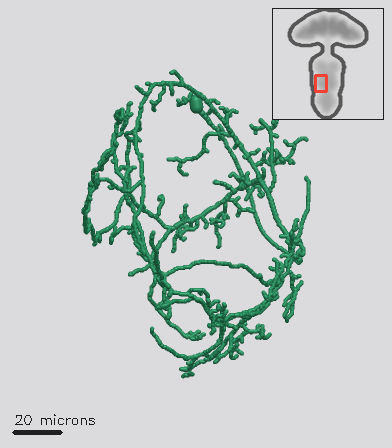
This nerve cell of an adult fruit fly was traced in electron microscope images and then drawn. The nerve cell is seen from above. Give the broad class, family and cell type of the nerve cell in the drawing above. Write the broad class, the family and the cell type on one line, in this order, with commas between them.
nerve-cord intrinsic neuron, hemilineage 04B, IN04B049_a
